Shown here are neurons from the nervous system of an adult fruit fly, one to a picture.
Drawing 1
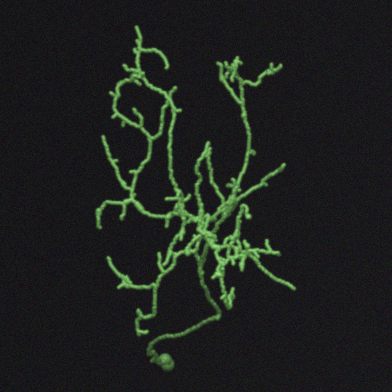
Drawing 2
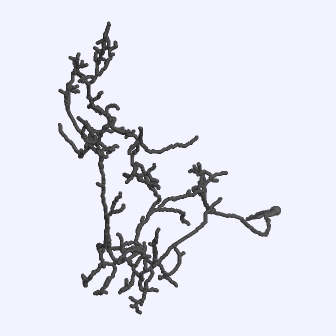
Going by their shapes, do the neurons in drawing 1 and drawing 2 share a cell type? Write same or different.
same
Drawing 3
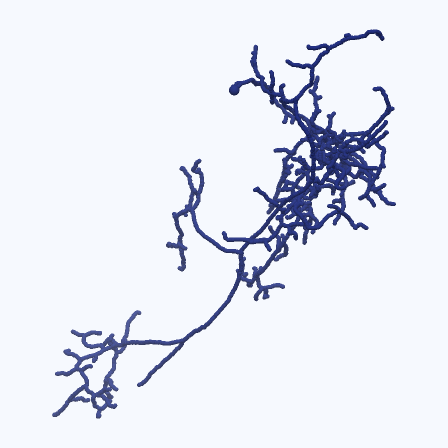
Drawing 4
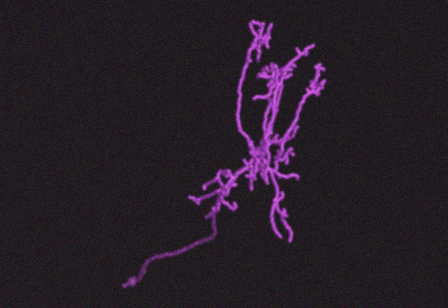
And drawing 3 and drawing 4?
different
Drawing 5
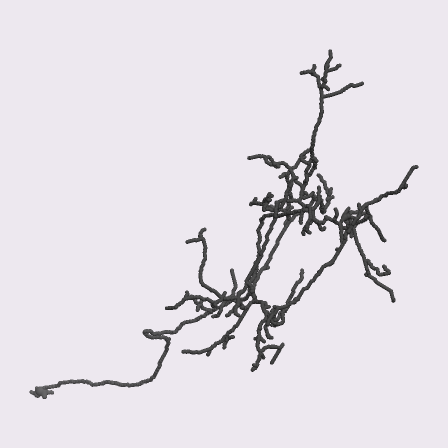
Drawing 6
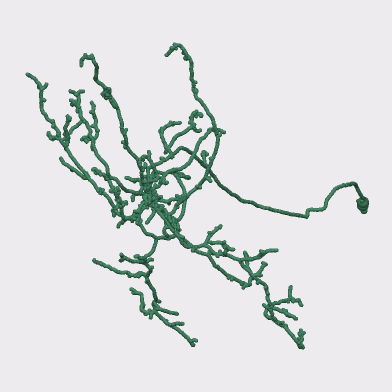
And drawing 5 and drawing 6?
same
